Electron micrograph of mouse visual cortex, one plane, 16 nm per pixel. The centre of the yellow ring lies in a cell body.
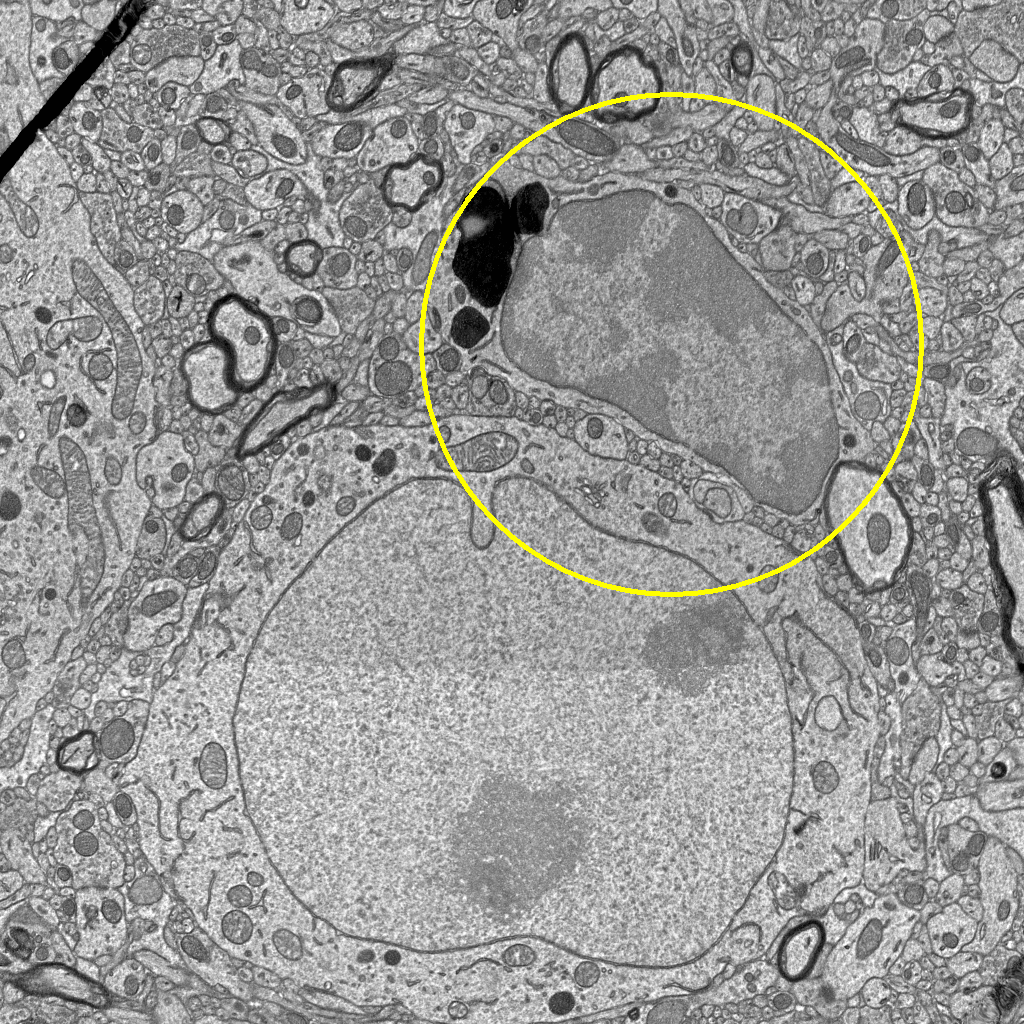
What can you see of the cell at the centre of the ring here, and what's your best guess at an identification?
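See the elongated oval nucleus: long axis upper left to lower right, envelope smooth, no deep folds or clefts. Dark chromatin lies in large irregular patches throughout and against the envelope. A cluster of dark, nearly black bodies sits against its upper-left end. That's a microglial cell.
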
